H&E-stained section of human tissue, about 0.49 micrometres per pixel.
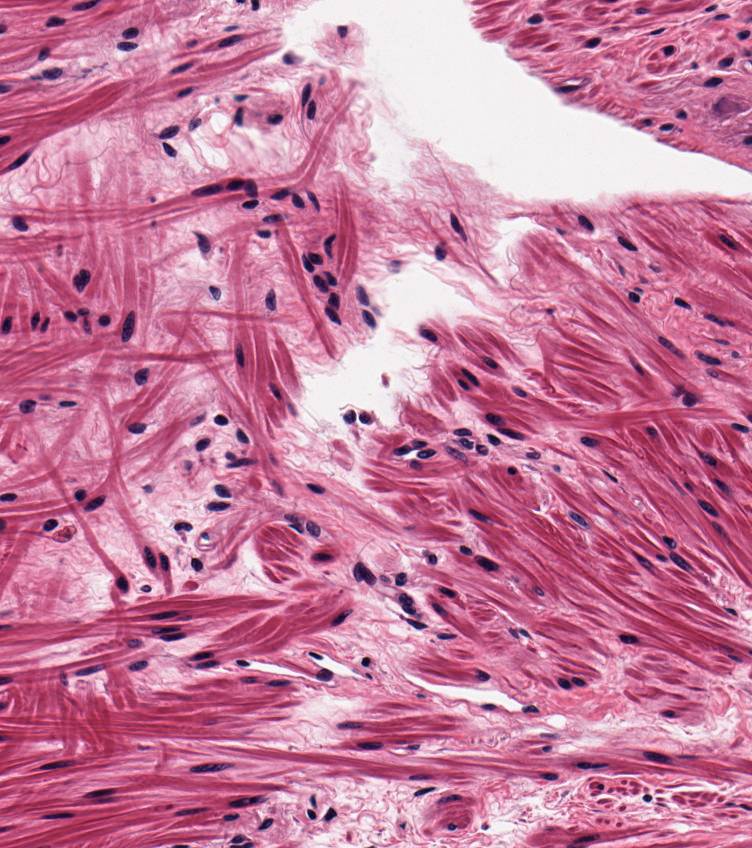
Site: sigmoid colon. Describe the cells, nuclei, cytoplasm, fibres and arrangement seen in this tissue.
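Bundles of smooth muscle cells run in many different directions and interlace across the field. Their nuclei are elongated and cigar-shaped, with blunt ends. The cytoplasm is pink and finely fibrillar. No fat cells are present in the field.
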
